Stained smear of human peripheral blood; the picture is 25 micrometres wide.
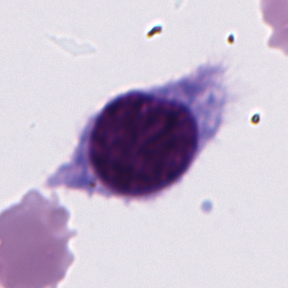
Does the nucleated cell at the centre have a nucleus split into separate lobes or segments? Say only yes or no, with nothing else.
No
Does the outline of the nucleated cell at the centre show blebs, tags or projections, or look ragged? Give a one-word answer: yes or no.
Yes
